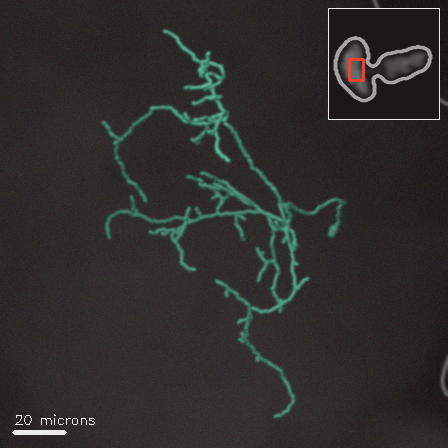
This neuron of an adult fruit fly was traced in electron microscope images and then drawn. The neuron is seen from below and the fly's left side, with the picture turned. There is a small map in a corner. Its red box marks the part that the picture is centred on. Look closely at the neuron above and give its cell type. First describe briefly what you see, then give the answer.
It is in the brain and does not reach the nerve cord. Its cell body lies on the right of the picture. Dozens of branch ends can be seen. This is a central-brain intrinsic neuron. Its cell type is IB087.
